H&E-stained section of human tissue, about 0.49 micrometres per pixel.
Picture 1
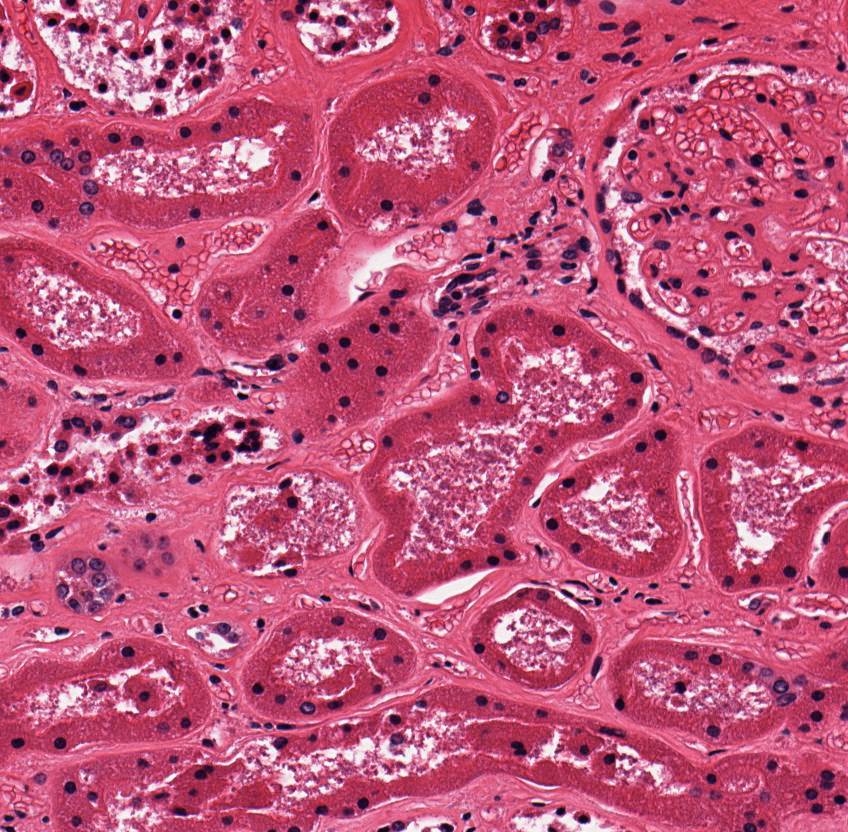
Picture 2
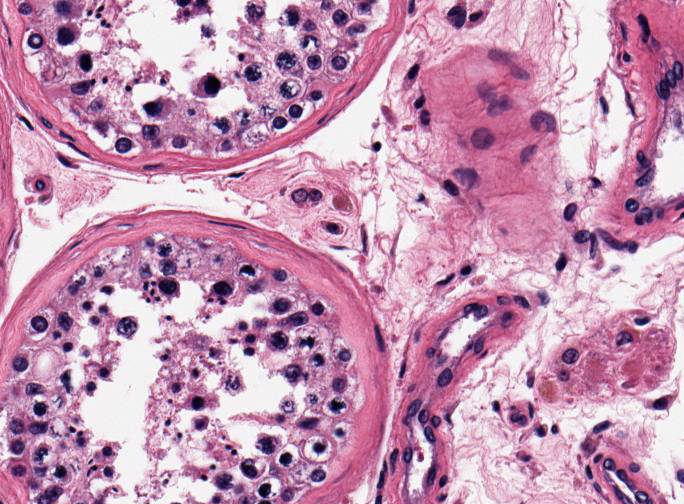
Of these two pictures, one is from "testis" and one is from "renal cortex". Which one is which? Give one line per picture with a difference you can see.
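Picture 1 shows tissue from the renal cortex. The tubules are lined by a single layer of cuboidal to low columnar cells with abundant, deeply pink, finely granular cytoplasm.
Picture 2 shows tissue from the testis. The tubules are lined by several layers of rounded cells with dark round nuclei.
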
